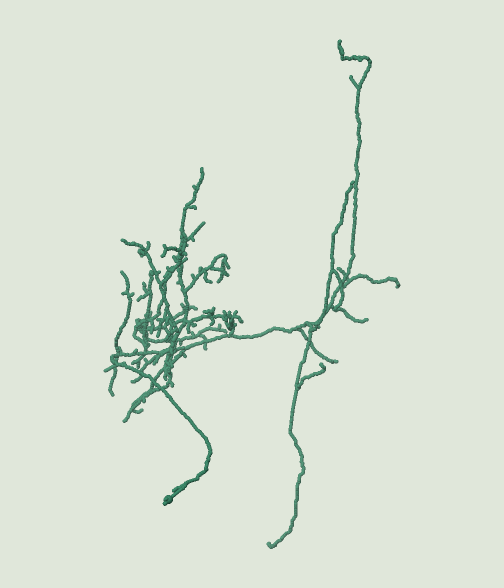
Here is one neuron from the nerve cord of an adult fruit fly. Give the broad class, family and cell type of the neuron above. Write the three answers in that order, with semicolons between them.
nerve-cord intrinsic neuron; hemilineage 06A; IN06A116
